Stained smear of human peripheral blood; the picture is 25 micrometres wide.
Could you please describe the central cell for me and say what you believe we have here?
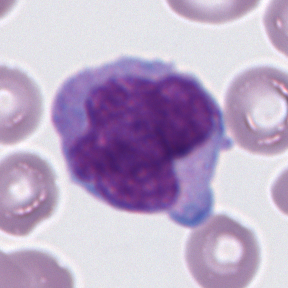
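Notice the outline is irregular rather than round, with a blunt bulge of cytoplasm sticking out at the lower right. The cytoplasm is pale greyish blue, and you won't find any distinct granules in it. The nucleus is about 13 micrometres across and fills about 60% of the cell's area. That's an atypical promyelocyte.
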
